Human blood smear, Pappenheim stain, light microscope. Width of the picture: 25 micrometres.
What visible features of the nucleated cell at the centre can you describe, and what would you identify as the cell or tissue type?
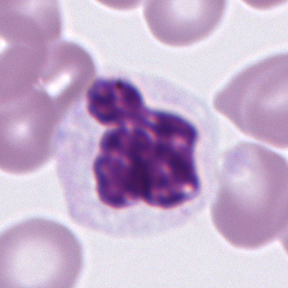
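Starting with the nucleus, no nucleoli can be seen in it. Next, a broad rim of very pale, almost colourless cytoplasm surrounds the nucleus. Within that cytoplasm lie fine, faint lilac granules like dust, and no vacuoles are present. Finally, the cell is a segmented neutrophil.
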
